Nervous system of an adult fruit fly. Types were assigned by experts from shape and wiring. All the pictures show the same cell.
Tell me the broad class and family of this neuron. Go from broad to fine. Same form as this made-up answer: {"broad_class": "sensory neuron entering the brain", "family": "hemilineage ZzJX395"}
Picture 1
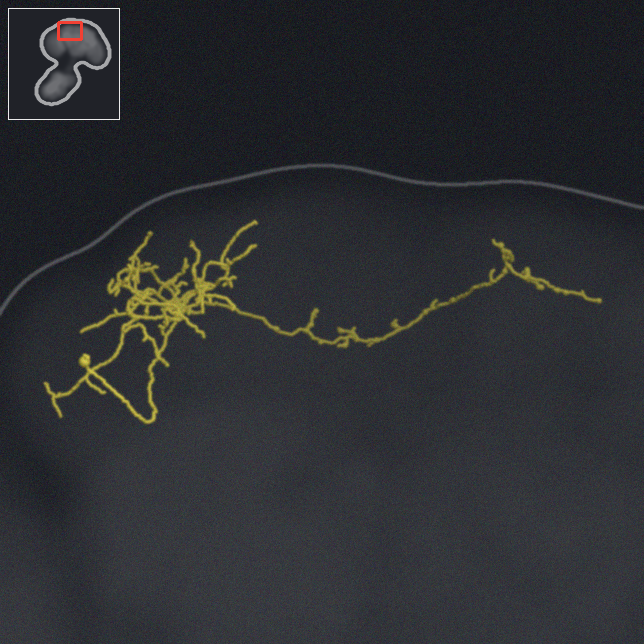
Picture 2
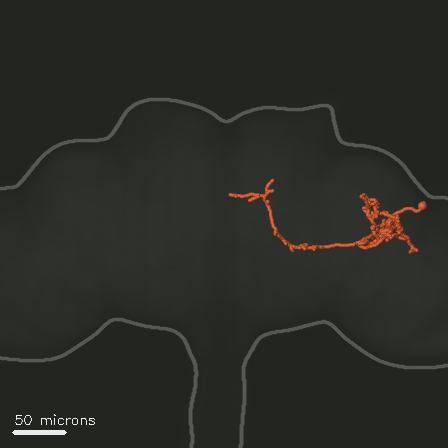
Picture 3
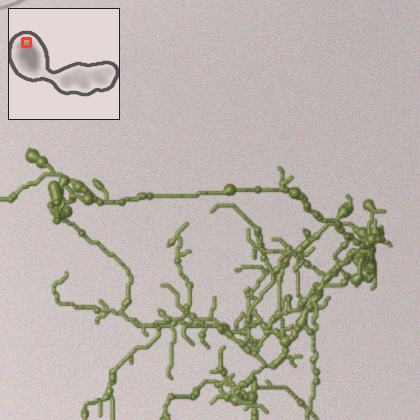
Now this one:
{"broad_class": "central-brain intrinsic neuron", "family": "hemilineage SLPal5"}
